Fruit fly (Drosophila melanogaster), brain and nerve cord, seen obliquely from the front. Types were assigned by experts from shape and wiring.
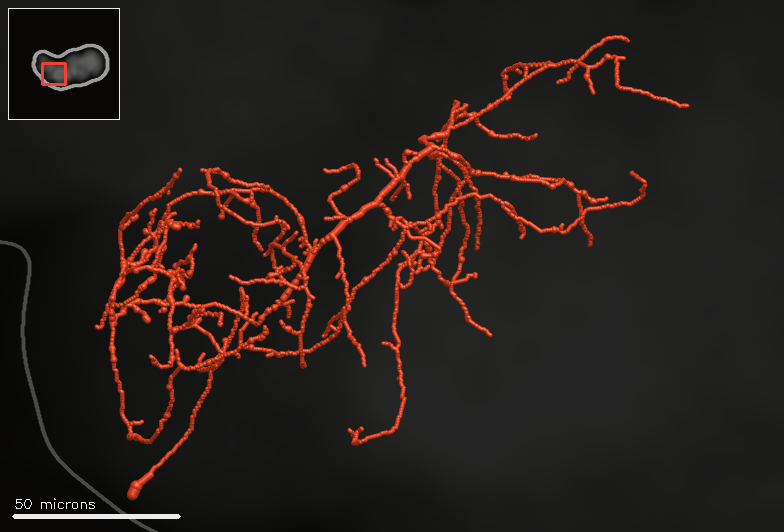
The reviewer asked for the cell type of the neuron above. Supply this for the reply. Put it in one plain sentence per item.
The cell type is IN04B018.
